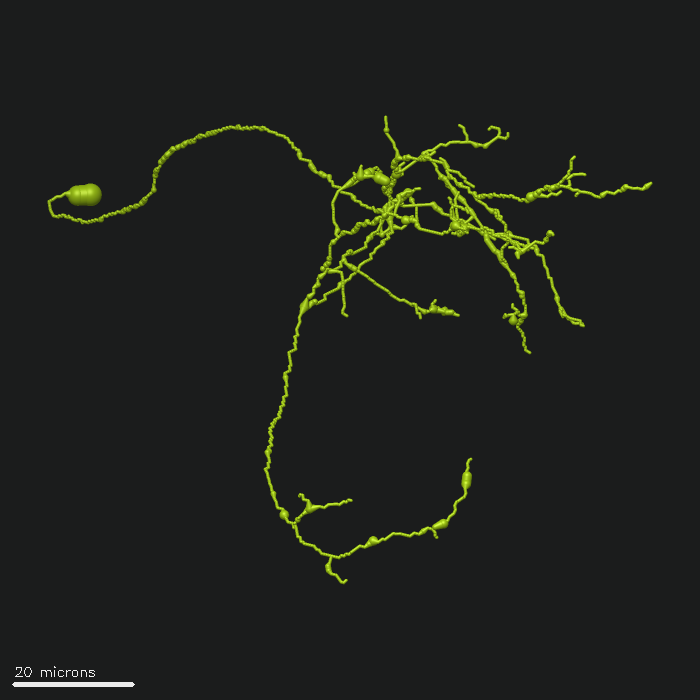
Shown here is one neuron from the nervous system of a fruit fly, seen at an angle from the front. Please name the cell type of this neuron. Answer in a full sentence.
The cell type is AVLP586.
